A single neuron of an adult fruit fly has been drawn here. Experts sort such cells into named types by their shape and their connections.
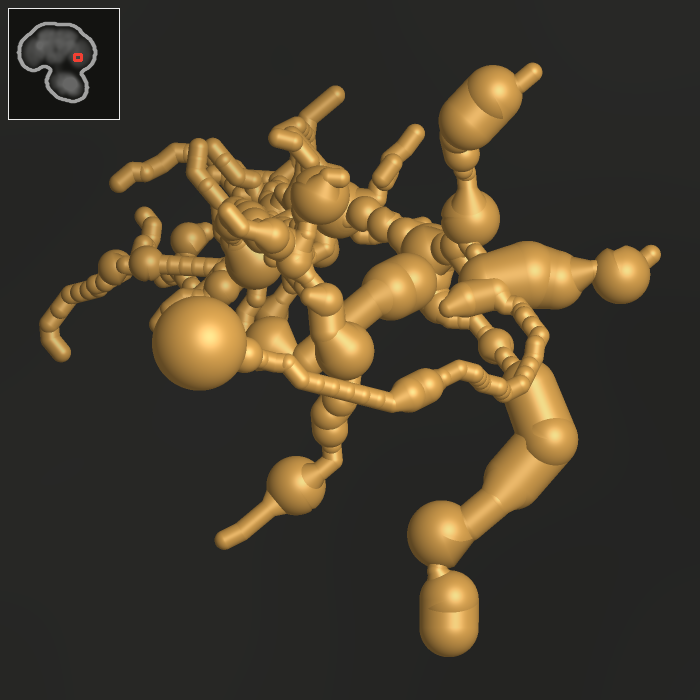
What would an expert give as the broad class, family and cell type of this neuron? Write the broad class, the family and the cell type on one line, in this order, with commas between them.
optic-lobe intrinsic neuron, Mi, Mi13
